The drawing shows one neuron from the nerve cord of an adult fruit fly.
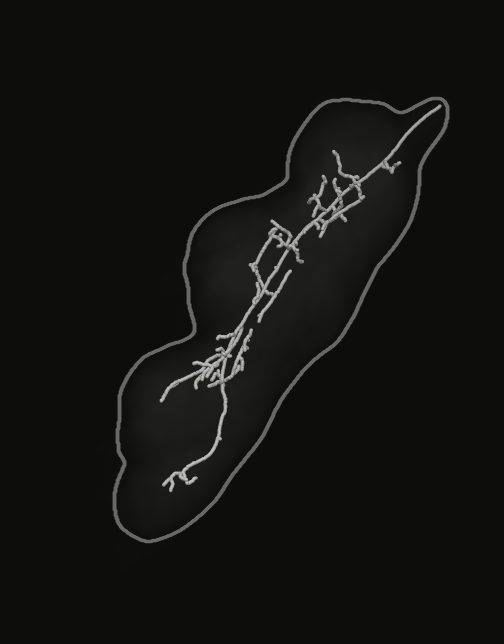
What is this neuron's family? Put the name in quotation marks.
"DNp"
